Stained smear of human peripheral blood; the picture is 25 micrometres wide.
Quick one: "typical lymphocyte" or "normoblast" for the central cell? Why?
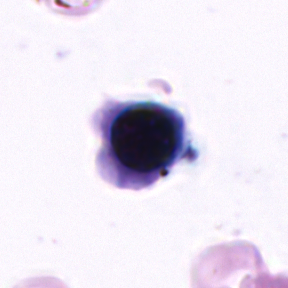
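This is a normoblast rather than a typical lymphocyte.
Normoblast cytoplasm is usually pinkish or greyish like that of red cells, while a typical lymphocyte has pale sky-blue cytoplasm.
Looking at this one, the cytoplasm is pale lilac-purple, not sky-blue.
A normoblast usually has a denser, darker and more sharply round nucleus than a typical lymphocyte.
This nucleus is very dark and evenly dense, showing almost no internal detail. It sits off-centre toward the upper right of a cell about 10 by 8 micrometres.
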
